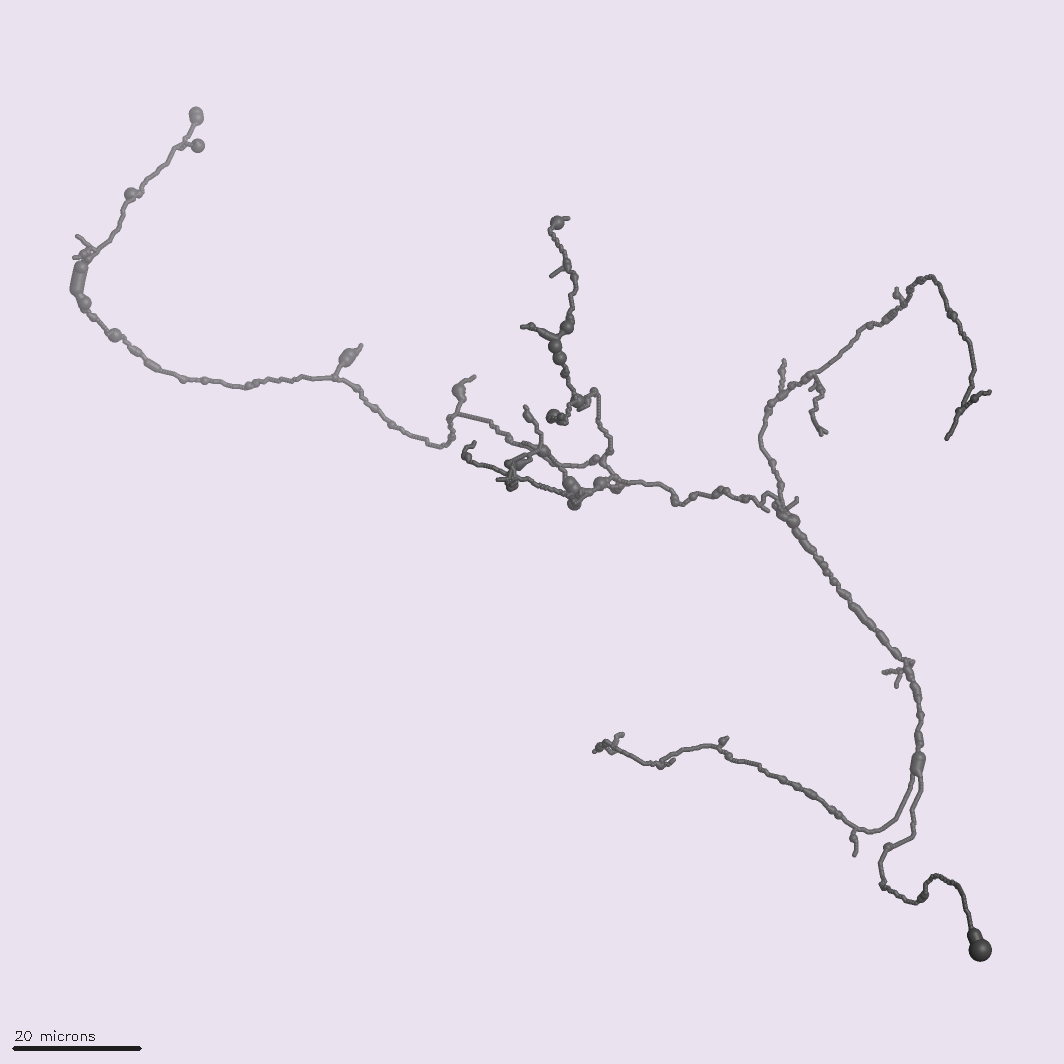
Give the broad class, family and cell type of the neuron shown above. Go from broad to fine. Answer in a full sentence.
A central-brain intrinsic neuron of hemilineage CREl1, type SMP174.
